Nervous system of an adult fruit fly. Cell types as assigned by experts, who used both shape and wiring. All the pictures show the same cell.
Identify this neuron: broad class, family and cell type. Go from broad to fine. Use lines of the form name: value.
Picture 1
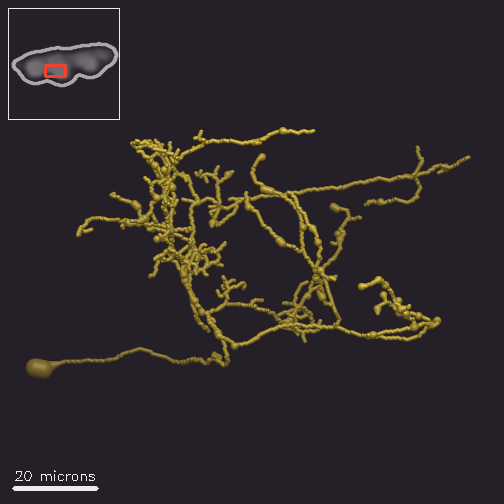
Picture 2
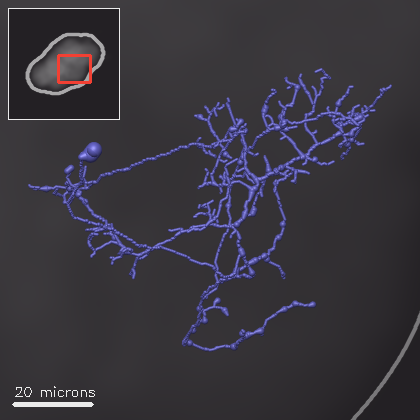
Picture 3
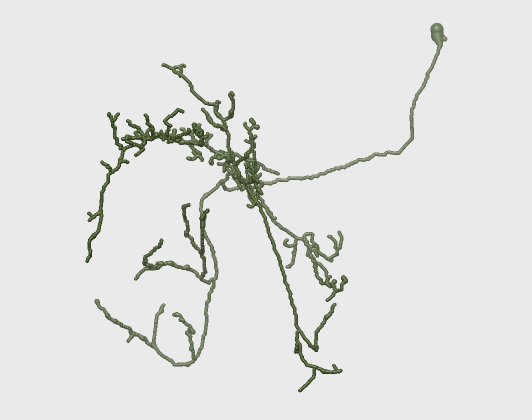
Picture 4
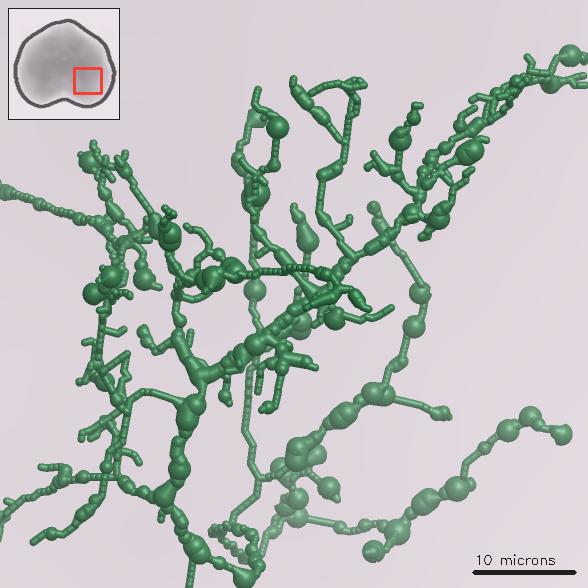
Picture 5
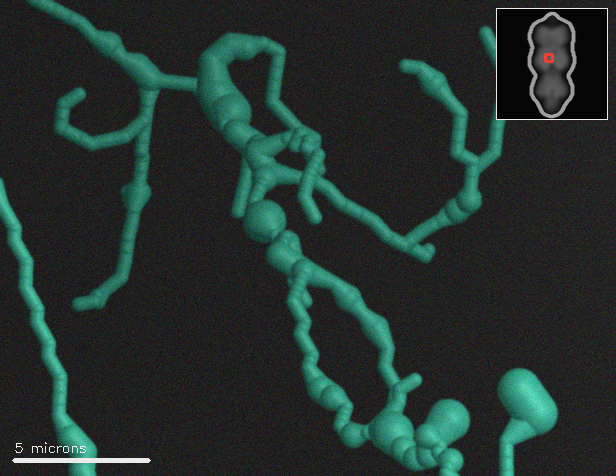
broad class: nerve-cord intrinsic neuron
family: hemilineage 14A
cell type: IN14A044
